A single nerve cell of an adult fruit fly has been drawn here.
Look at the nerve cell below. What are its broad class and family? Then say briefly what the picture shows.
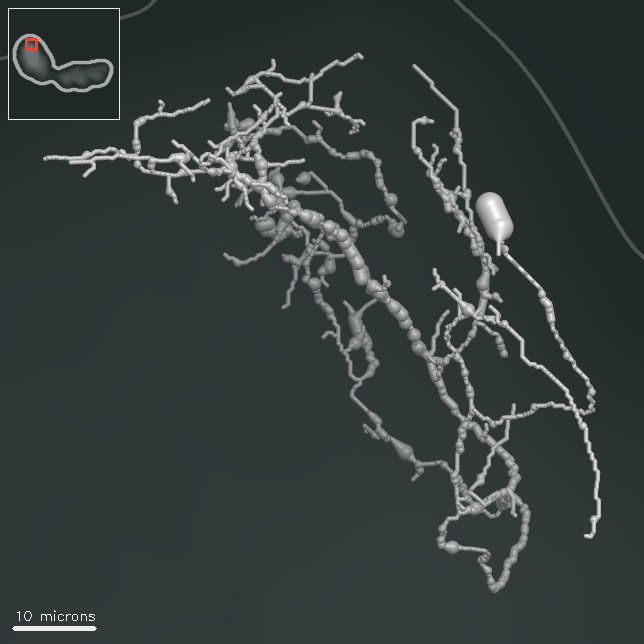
Its broad class is central-brain intrinsic neuron. The family is hemilineage LHp2. By the scale bar it is about 70 microns wide in this view. The picture shows dozens of branch ends.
